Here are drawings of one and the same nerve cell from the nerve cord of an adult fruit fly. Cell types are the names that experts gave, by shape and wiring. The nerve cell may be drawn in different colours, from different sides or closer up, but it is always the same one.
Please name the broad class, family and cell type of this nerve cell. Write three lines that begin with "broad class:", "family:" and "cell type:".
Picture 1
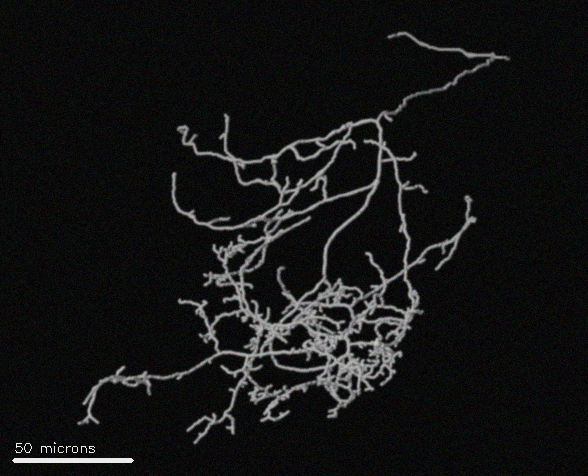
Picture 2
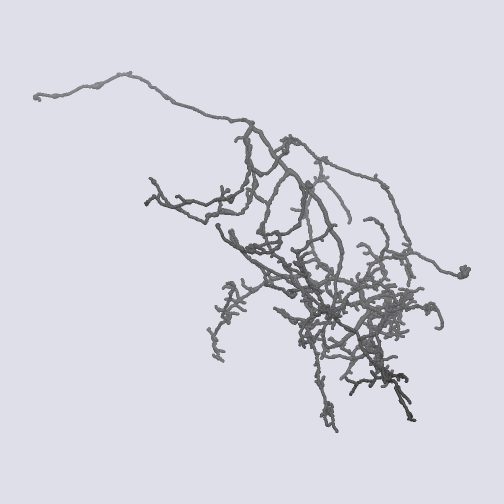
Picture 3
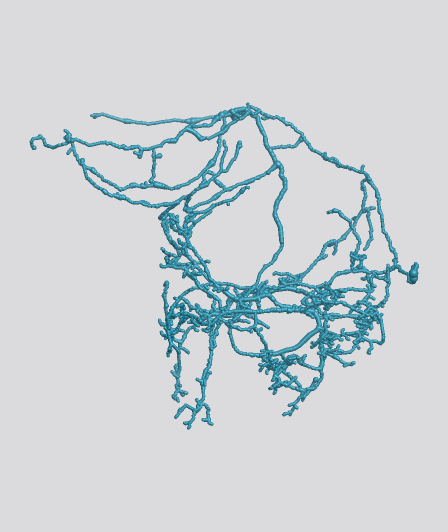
broad class: nerve-cord intrinsic neuron
family: hemilineage 17A
cell type: IN17A029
